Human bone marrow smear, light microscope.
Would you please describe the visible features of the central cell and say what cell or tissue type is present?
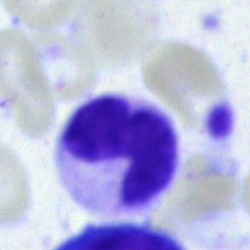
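Starting with the outline, it is round and smooth. Next, the nucleus: curved like a horseshoe, it wraps around a pale area of cytoplasm at the lower left, and its upper edge carries a shallow notch. Last, no nucleoli are visible within it. This is a band neutrophil.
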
